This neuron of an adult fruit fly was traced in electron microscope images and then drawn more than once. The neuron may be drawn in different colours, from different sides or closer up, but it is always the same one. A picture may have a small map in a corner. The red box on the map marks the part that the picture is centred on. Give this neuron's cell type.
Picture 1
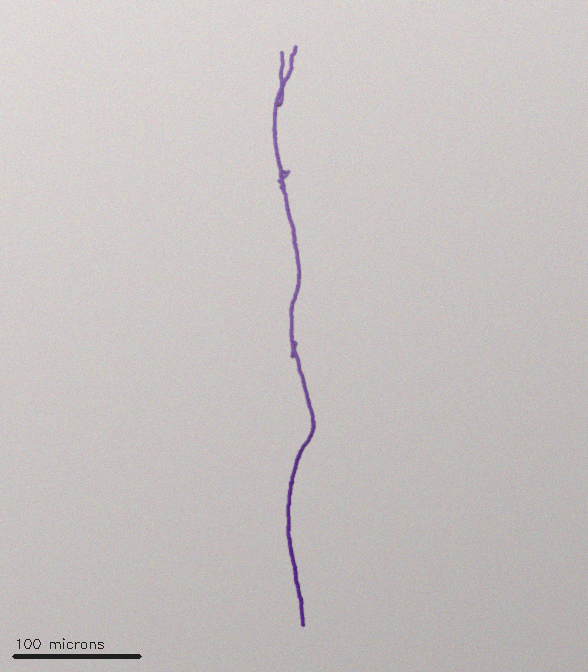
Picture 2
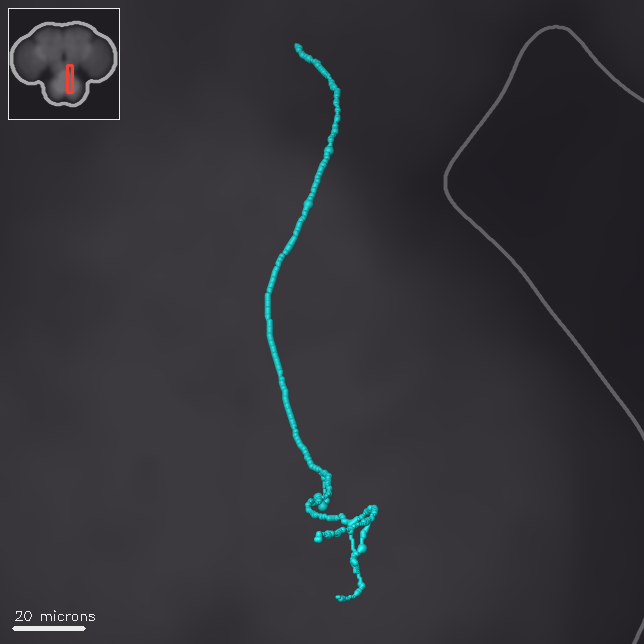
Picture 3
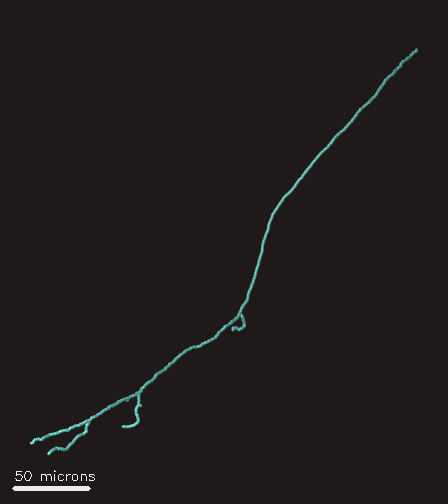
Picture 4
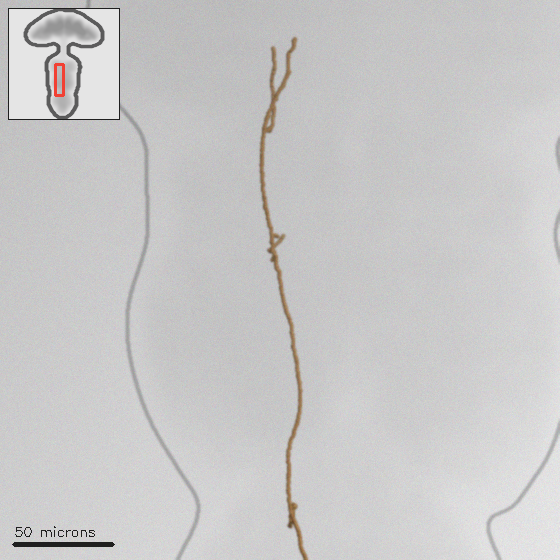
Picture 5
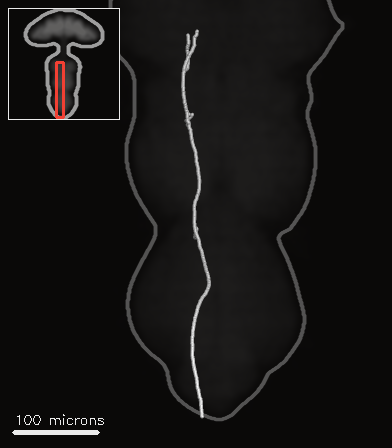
SNpp01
